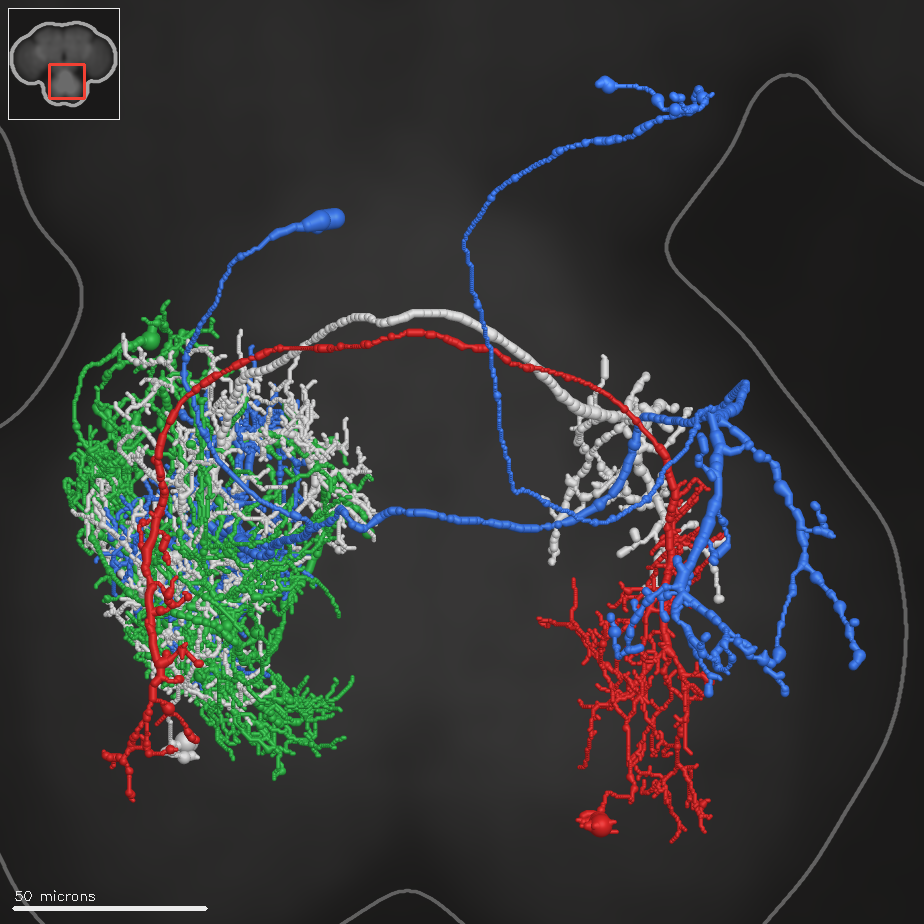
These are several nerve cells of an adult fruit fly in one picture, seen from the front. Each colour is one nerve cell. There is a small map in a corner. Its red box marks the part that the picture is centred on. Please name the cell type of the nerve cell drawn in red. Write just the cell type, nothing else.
IN14B010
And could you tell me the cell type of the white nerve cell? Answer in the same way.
IN14B005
